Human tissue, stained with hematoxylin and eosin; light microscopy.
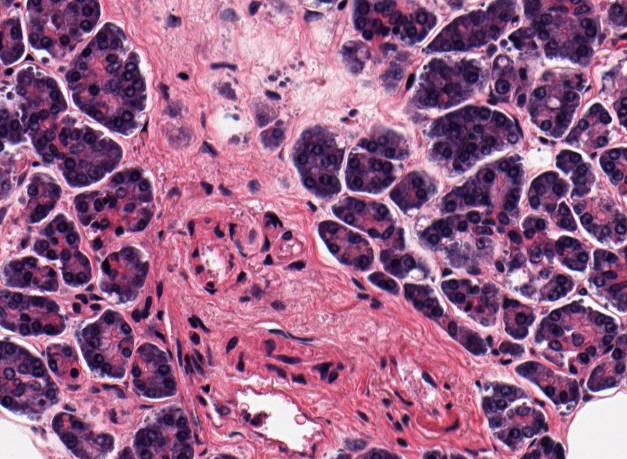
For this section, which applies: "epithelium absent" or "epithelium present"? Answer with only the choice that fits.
Epithelium present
